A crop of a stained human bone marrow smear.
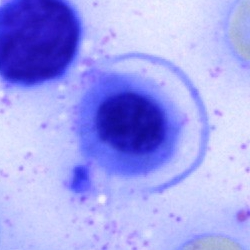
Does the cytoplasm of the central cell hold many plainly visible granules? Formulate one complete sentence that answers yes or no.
No, there are no visible granules in its cytoplasm.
